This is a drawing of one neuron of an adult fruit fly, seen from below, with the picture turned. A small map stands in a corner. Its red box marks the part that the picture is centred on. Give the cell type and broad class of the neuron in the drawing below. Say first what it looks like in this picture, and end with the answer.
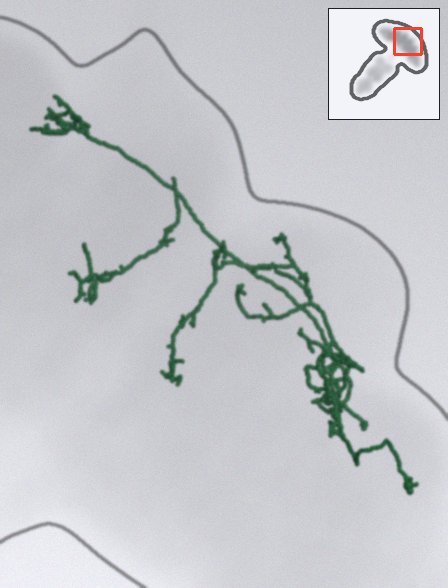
It lies in the brain. Its cell body lies at the lower right of the picture. It is of cell type SMP039. This is a central-brain intrinsic neuron.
